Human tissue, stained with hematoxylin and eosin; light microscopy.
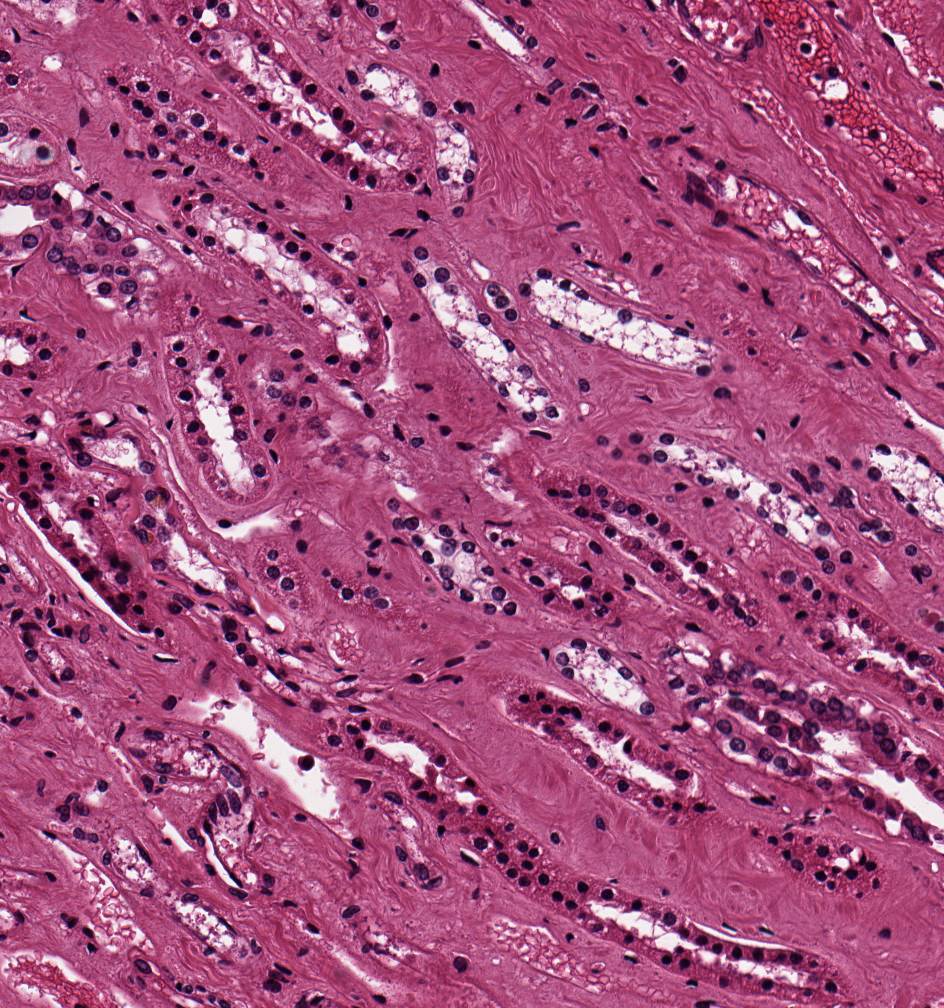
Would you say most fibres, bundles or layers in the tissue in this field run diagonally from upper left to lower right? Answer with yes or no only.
Yes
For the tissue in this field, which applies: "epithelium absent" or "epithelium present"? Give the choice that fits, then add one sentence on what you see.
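Epithelium present. The nuclei of the tubule lining cells are round and sit in a single row along the tubule edges.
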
